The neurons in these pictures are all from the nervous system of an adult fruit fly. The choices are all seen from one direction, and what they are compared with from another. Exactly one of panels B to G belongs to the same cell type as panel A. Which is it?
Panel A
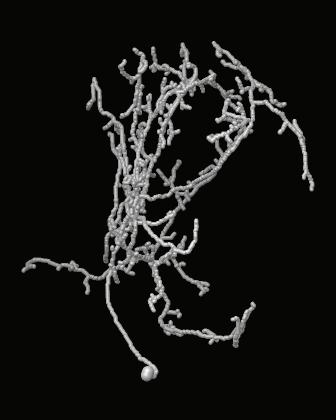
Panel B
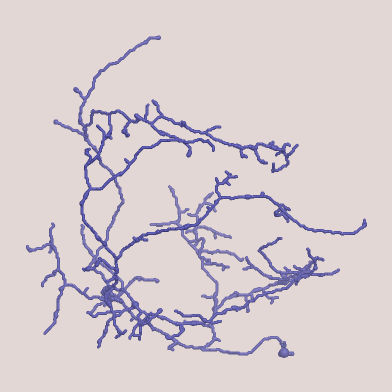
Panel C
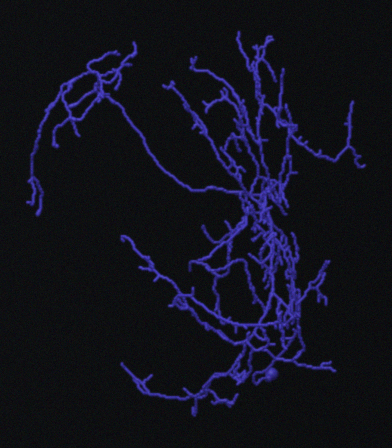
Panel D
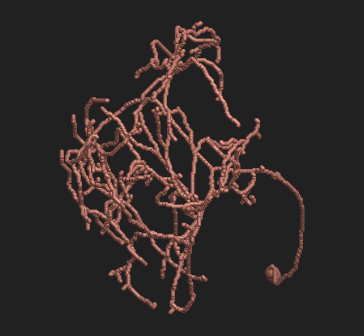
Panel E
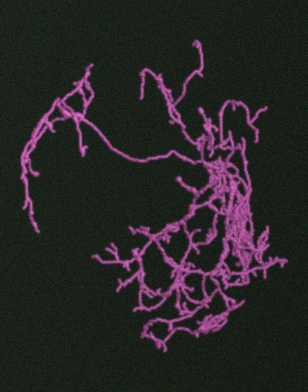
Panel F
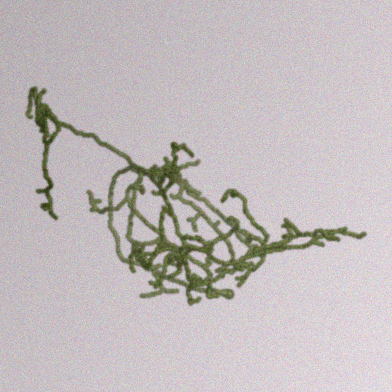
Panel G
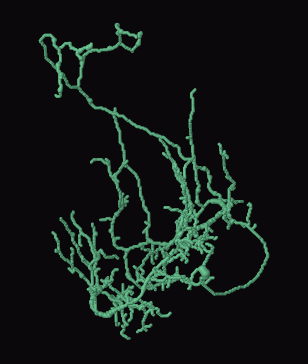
Panel C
